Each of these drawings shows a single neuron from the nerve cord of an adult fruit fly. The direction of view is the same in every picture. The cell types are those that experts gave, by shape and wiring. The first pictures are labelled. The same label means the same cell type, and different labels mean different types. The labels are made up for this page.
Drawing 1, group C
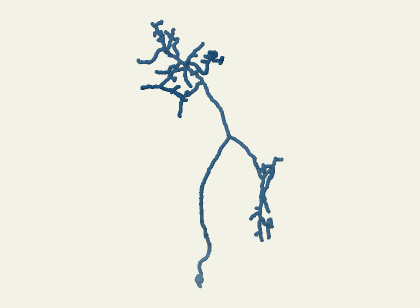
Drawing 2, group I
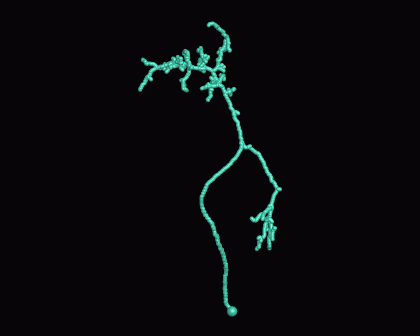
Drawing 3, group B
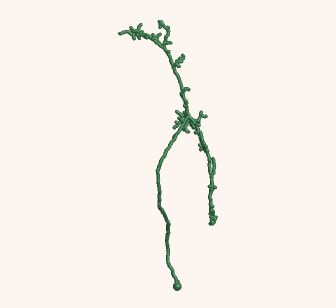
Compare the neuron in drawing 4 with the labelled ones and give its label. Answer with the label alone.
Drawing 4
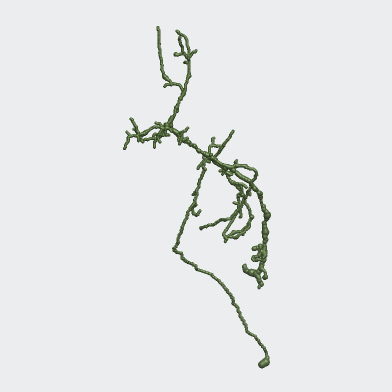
group B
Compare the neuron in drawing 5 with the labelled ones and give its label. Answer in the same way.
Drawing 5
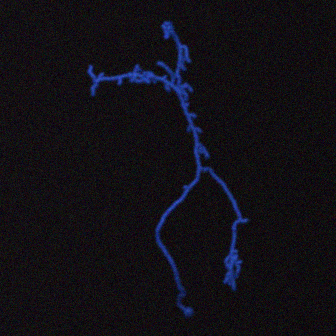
group I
